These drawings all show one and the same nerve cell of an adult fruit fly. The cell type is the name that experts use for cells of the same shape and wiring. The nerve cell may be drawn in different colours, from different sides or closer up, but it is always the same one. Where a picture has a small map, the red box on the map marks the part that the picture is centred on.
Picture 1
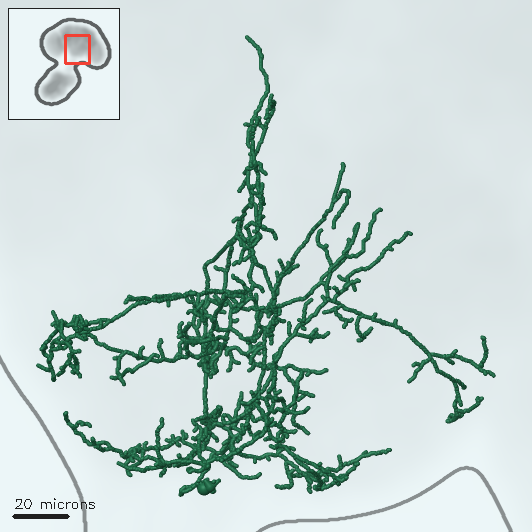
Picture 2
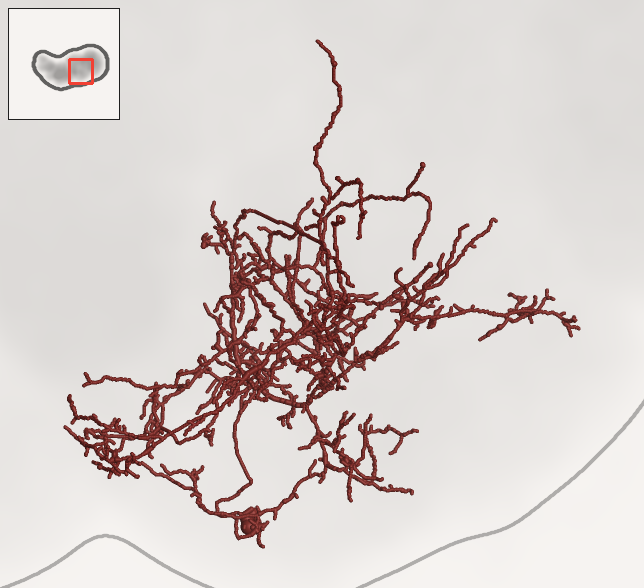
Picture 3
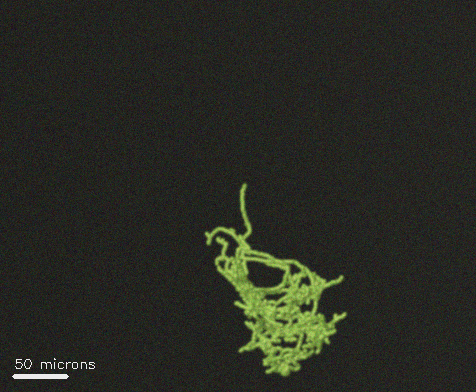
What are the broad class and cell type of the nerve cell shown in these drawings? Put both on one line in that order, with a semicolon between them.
central-brain intrinsic neuron; GNG166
